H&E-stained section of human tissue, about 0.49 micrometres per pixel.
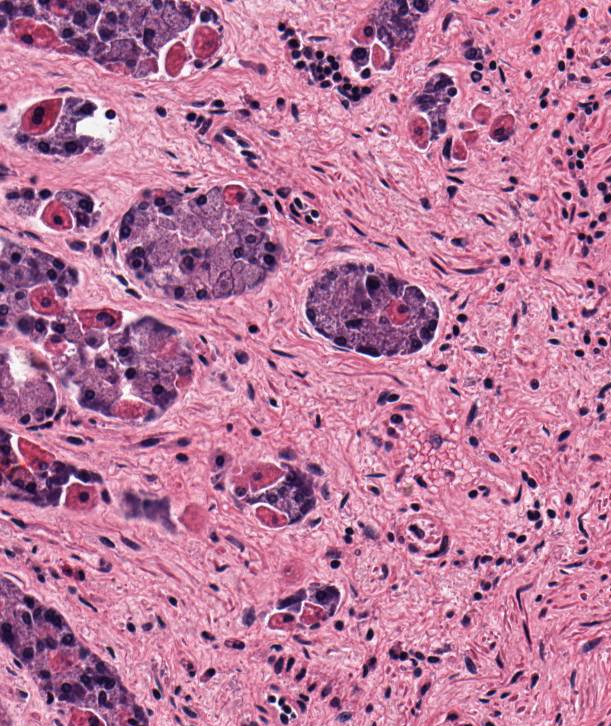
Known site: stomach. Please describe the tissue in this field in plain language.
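Arrangement: rounded and irregular cell nests set in fibrous stroma, mostly in the left half; the right half is mainly stroma. Lumens: none; the nests are solid. Main cells: most nest cells have granular purple cytoplasm and small round dark nuclei. Other cells: single cells with deeply eosinophilic cytoplasm are scattered among them, many within a clear halo.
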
